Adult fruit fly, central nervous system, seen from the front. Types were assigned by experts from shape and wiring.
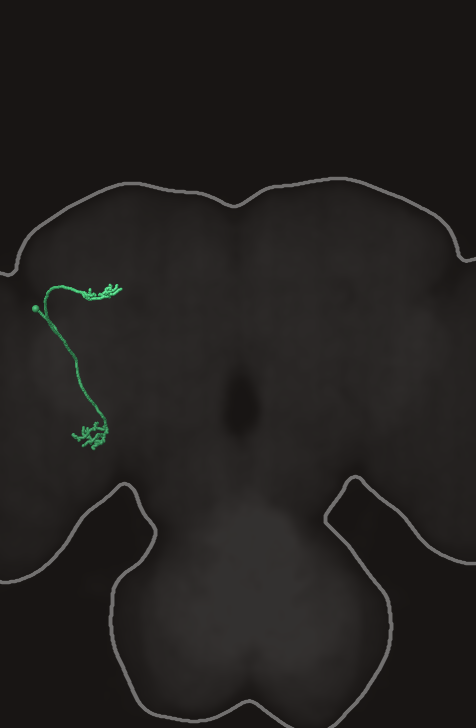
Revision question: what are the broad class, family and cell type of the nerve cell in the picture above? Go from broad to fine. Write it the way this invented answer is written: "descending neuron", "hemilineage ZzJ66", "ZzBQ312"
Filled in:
"visual projection neuron", "hemilineage VPNd2", "LC10a"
